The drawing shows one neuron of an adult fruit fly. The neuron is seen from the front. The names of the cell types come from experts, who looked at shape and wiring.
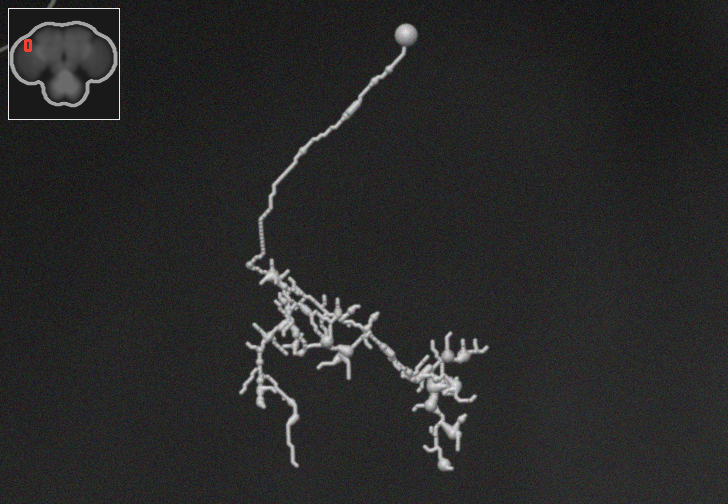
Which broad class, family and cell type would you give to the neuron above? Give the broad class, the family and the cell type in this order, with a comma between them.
optic-lobe intrinsic neuron, Mi, Mi2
